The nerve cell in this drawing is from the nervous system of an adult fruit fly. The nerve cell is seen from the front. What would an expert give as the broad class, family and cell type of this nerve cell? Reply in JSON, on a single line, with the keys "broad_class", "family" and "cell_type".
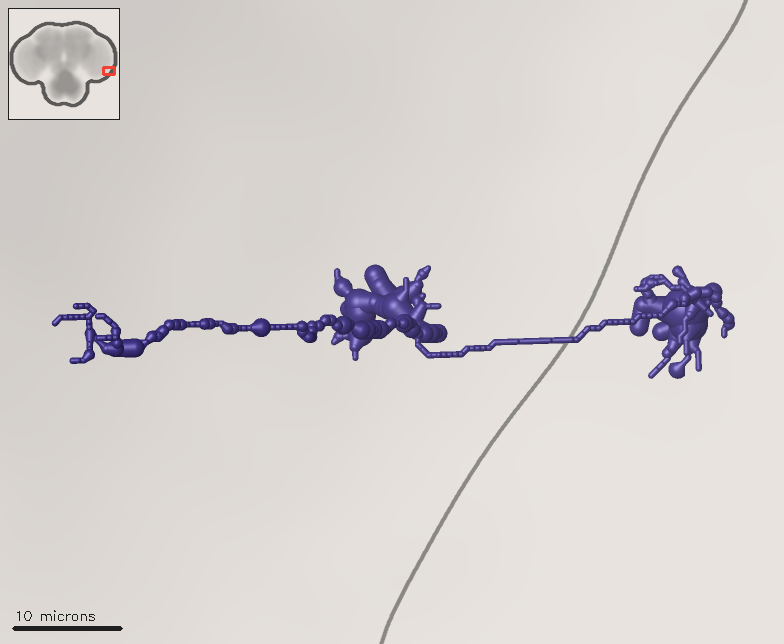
{"broad_class": "optic-lobe intrinsic neuron", "family": "T", "cell_type": "T1"}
